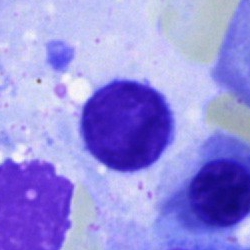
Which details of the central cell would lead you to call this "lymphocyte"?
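In this lymphocyte, the chromatin is dense and stains dark purple. No nucleolus can be seen in the nucleus. Against the upper-left edge of the cell lies a round, clear white spot. The picture as a whole is slightly blurred.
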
